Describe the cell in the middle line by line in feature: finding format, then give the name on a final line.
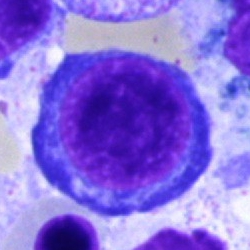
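Nucleus: fills most of the cell, rim of cytoplasm all round
Cytoplasm: deep blue, paler in a band next to the nucleus than at the outer edge
Chromatin: purple, darker at the centre of the nucleus than at its rim
Name: proerythroblast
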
